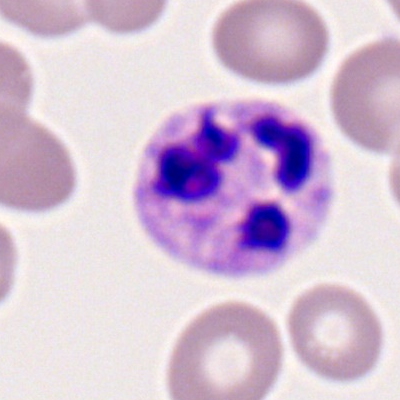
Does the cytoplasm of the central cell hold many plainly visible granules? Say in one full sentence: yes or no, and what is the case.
Yes, granules are visible in large numbers in its cytoplasm.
